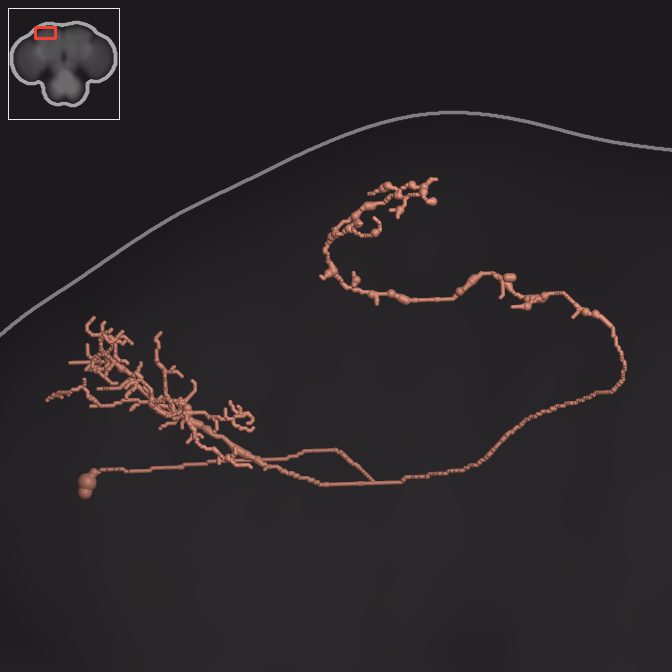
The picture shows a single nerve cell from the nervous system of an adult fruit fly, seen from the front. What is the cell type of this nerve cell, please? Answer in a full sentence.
The cell type is LHPV5d1.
